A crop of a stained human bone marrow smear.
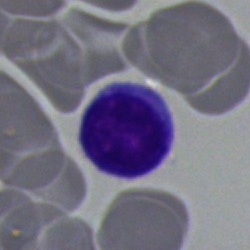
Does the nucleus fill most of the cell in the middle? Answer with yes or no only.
Yes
